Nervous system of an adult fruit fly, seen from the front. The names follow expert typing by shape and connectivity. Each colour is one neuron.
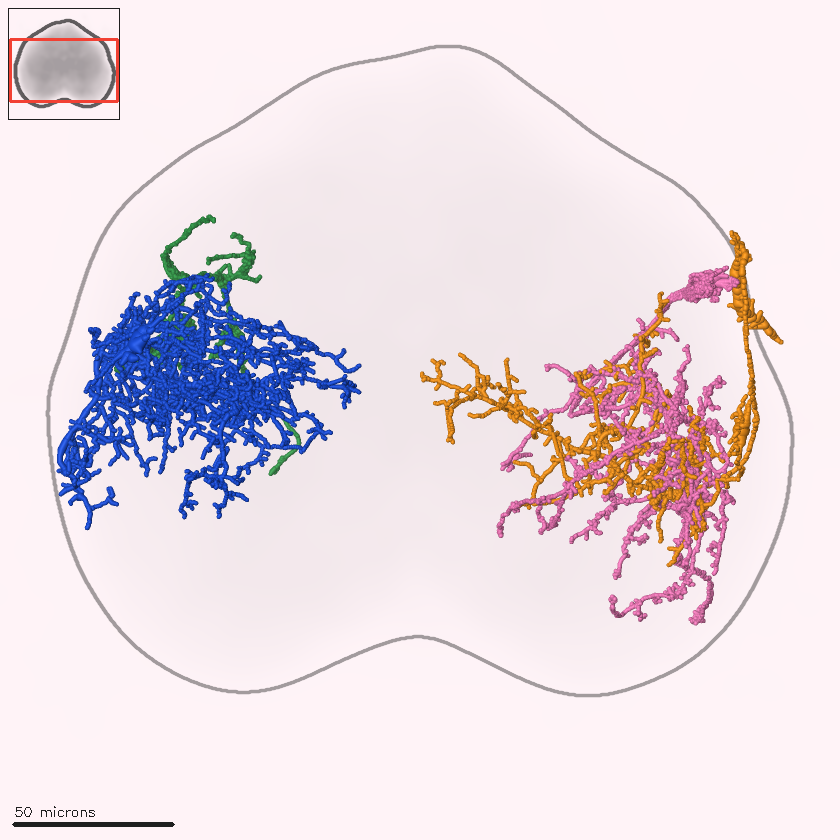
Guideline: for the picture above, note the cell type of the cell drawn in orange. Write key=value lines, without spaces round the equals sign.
cell_type=STTMm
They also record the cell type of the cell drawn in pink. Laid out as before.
cell_type=Tr extensor MN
